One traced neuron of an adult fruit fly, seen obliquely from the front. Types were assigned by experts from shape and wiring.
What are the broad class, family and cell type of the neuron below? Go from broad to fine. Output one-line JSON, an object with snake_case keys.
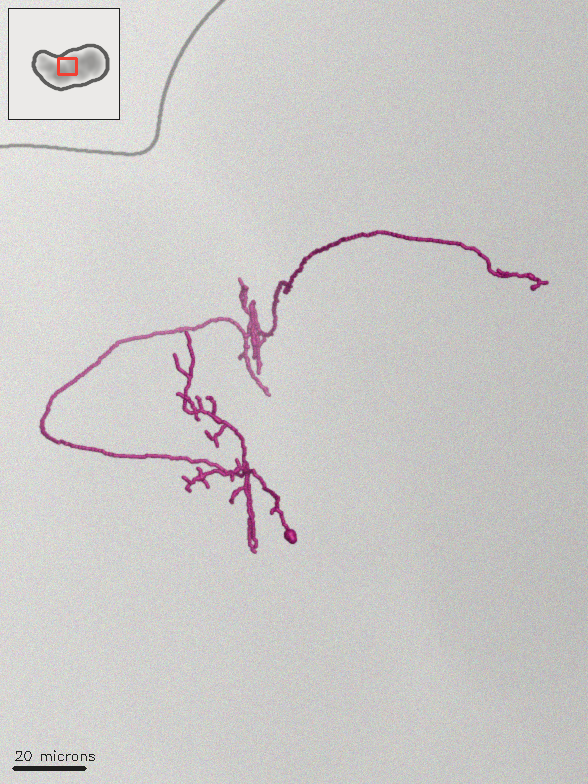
{"broad_class": "visual projection neuron", "family": "MeTu", "cell_type": "MeTu4c"}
